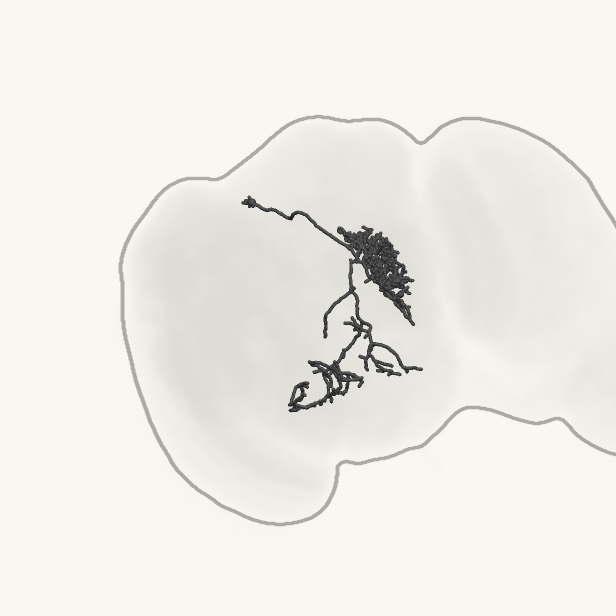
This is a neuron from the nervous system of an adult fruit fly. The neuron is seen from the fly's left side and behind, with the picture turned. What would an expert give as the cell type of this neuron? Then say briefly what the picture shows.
Its cell type is PS126. This is a central-brain intrinsic neuron. As drawn here it is about as wide as it is tall.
